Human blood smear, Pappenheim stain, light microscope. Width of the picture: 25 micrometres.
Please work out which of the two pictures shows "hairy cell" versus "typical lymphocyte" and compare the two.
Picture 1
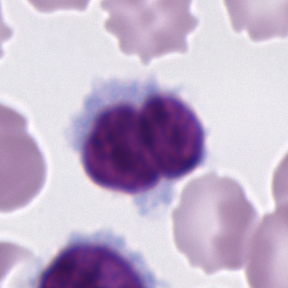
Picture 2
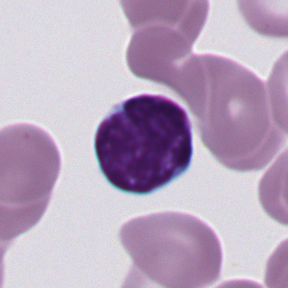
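Picture 1's your hairy cell; picture 2 is the typical lymphocyte. Size is the first thing: the hairy cell is about 12 micrometres across, the typical lymphocyte about 9 micrometres.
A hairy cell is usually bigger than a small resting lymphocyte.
Then look at how much of each cell is nucleus: about 70% of the area in picture 1, about 90% in picture 2.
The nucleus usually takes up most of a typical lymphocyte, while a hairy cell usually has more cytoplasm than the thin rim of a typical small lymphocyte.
The edges differ most visibly: in picture 1 the cytoplasm ends raggedly in many fine hair-like projections, whereas the lymphocyte in picture 2 has a smooth, nearly circular outline. The hairy cell's cytoplasm is pale blue.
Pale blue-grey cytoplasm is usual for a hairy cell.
Its nucleus measures about 11 by 8 micrometres, while the lymphocyte's is round, about 8 micrometres across, with a small notch at the top edge.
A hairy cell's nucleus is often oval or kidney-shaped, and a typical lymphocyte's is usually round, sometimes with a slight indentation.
In picture 2 the chromatin is dense, dark purple and coarsely clumped. Neither cell shows nucleoli or granules, and the lymphocyte has no vacuoles either.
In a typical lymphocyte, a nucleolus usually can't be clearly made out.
At the bottom edge of picture 1 there's part of another nucleated cell with the same frayed, pale blue cytoplasm.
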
